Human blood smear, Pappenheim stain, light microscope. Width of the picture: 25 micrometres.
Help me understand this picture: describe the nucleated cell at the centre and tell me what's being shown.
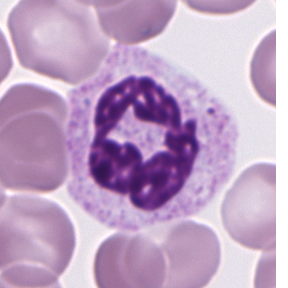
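Chromatin dark purple, coarsely clumped; no nucleoli visible. Cytoplasm evenly sprinkled with fine lilac granules; no vacuoles. Segmented neutrophil.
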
